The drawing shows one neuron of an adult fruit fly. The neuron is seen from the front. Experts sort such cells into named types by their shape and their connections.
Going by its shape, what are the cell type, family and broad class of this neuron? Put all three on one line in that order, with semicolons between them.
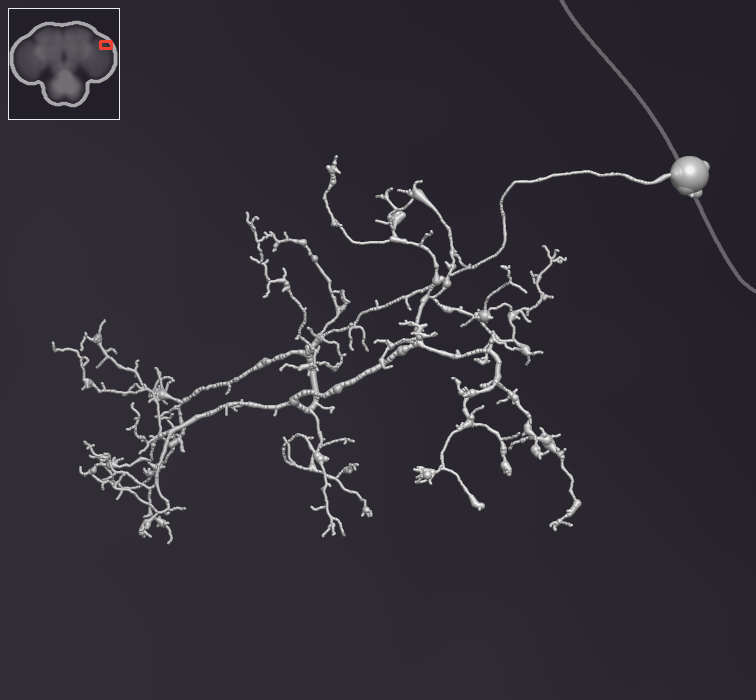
Mi14; Mi; optic-lobe intrinsic neuron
